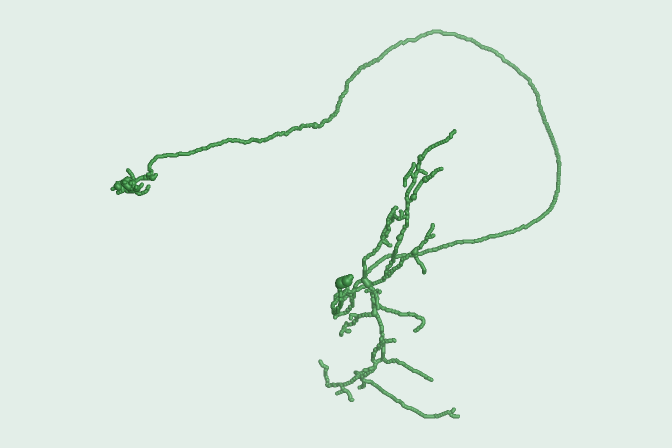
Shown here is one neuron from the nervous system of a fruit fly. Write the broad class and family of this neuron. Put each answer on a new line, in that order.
visual projection neuron
MeTu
